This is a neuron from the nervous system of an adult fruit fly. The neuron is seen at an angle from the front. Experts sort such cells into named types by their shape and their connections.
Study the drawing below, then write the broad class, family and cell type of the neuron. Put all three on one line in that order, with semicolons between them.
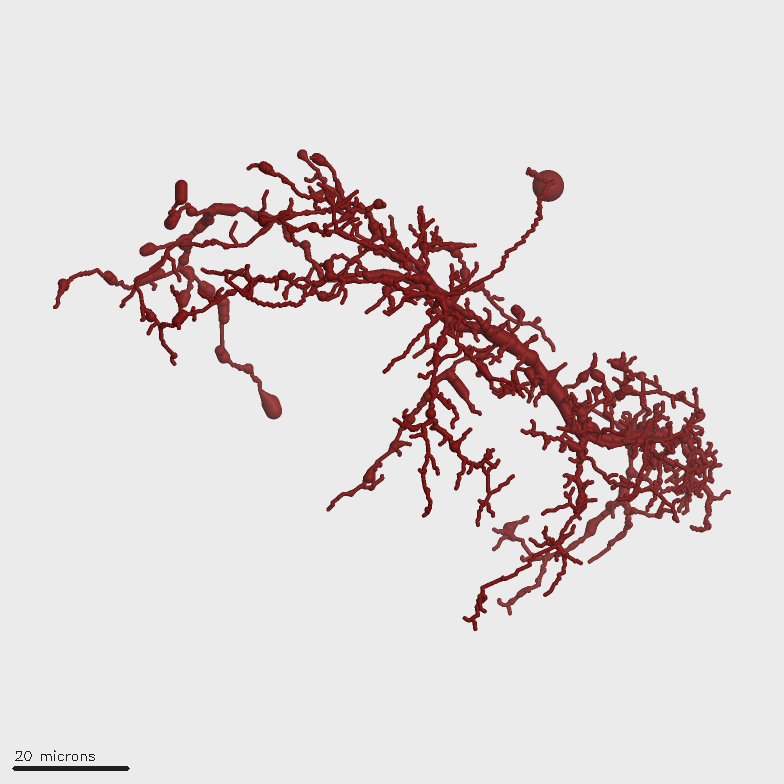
nerve-cord intrinsic neuron; hemilineage 03A; IN03A026_c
